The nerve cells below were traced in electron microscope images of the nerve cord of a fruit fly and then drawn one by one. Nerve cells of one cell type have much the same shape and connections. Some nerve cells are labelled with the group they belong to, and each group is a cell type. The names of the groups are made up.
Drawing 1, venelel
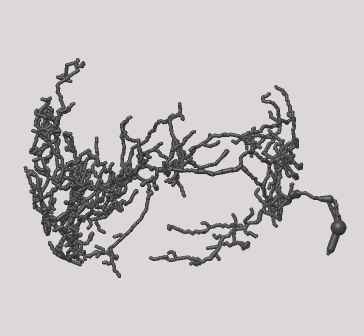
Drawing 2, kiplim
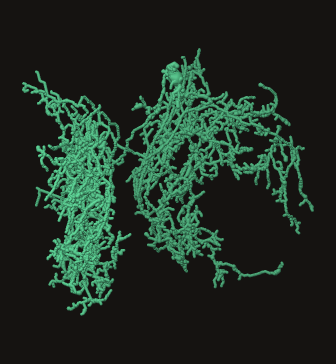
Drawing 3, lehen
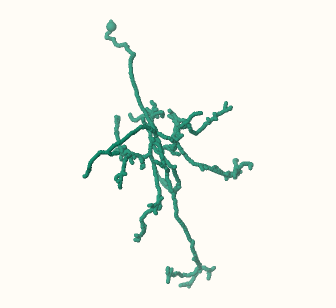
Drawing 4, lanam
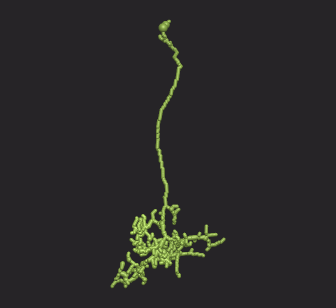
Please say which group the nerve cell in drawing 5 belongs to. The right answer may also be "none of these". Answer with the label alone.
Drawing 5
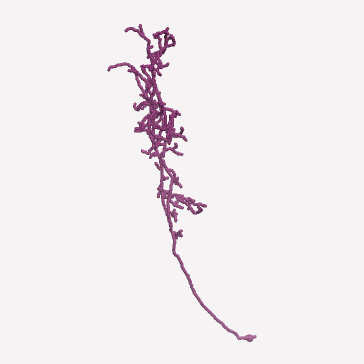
none of these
